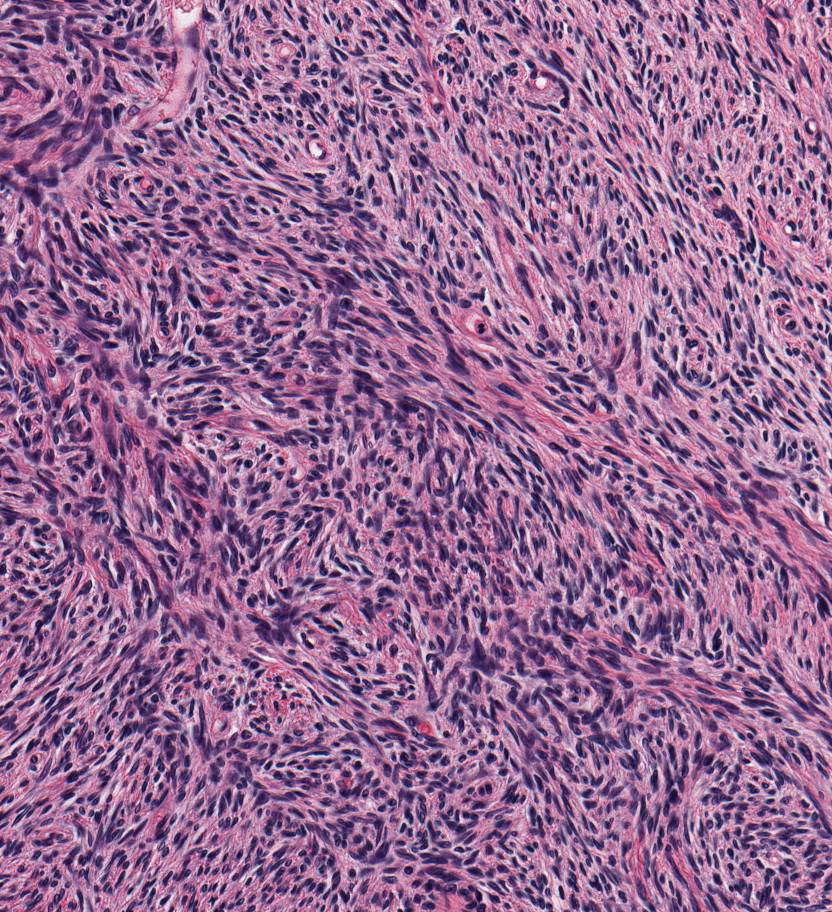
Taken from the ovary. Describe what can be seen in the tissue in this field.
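Spindle cells sweep across the whole field in intersecting fascicles that change direction from place to place, and they're densely packed everywhere. Their nuclei are elongated and dark-staining, often tapered or wavy. There's only scant, pale pink cytoplasm, and the cell borders are indistinct.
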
